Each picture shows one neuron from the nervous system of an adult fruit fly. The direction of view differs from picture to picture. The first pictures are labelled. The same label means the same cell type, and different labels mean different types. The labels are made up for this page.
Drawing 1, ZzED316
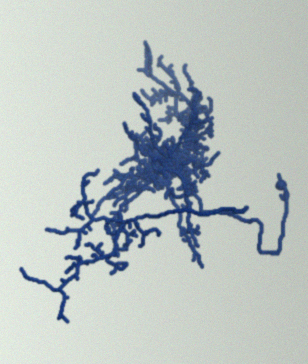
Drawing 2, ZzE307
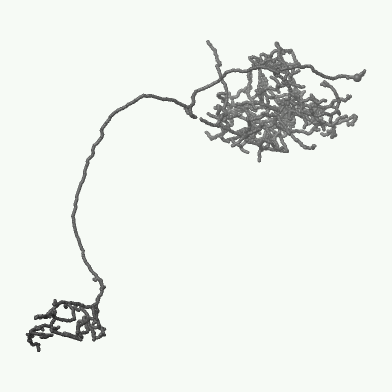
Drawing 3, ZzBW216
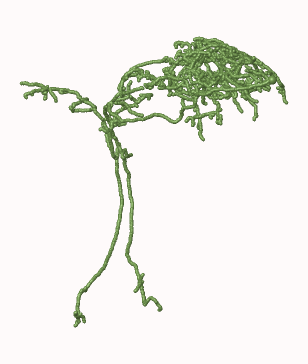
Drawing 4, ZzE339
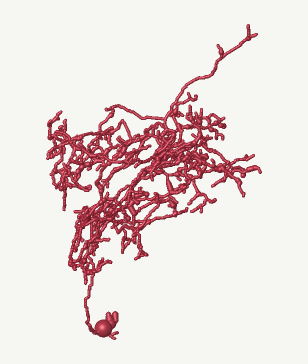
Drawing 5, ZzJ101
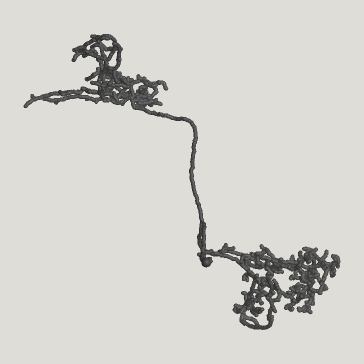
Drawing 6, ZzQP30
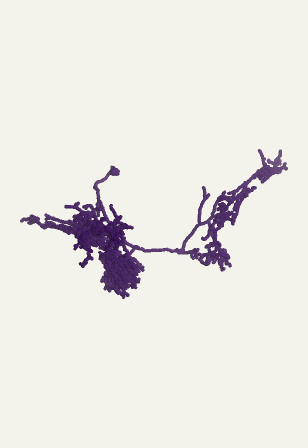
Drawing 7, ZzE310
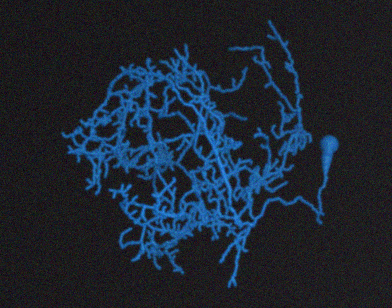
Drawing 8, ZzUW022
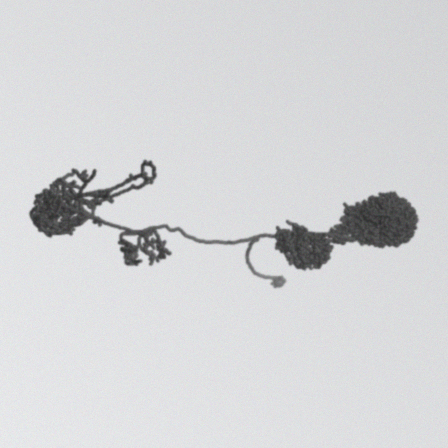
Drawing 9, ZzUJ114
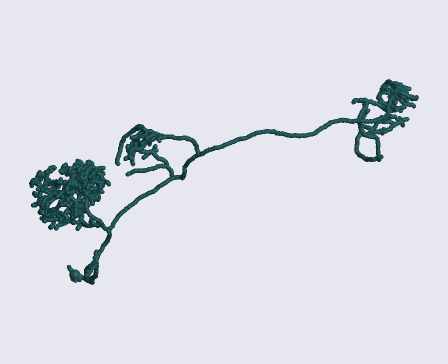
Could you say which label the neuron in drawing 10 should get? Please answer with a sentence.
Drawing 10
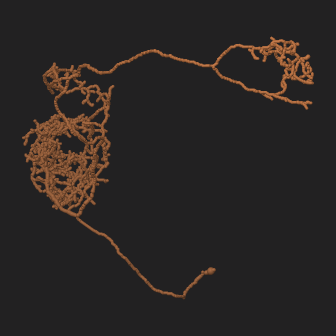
It belongs to ZzUJ114.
